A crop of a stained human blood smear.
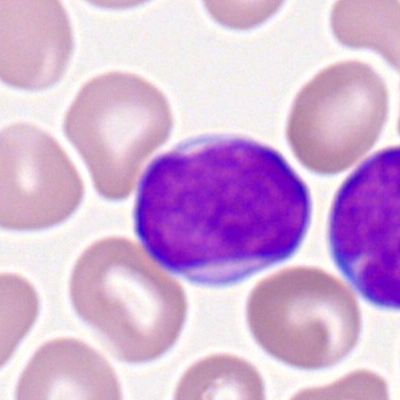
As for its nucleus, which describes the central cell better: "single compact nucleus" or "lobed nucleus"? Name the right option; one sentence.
What its nucleus forms is one compact round, oval or kidney-shaped mass.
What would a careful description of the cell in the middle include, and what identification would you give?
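Almost the whole cell is nucleus. A thin crescent of pale cytoplasm shows, mainly along the lower edge, and I see no granules in it. Just to the right lies a second nucleated cell, cut off by the frame. The cell I'm describing is a myeloblast.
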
